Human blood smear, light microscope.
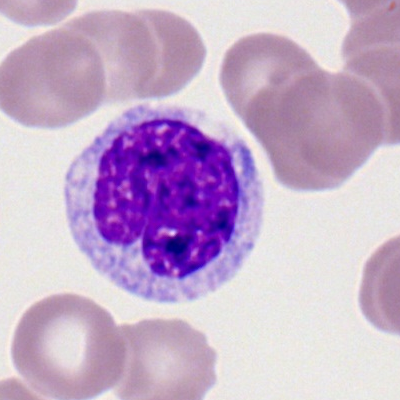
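Monocyte in a stained human blood smear, the cell at the centre. Its outline is round and its surface smooth, without projections. The nucleus is folded, with a cleft cutting into it from below. Coarse chromatin forms dark clumps separated by paler gaps.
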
